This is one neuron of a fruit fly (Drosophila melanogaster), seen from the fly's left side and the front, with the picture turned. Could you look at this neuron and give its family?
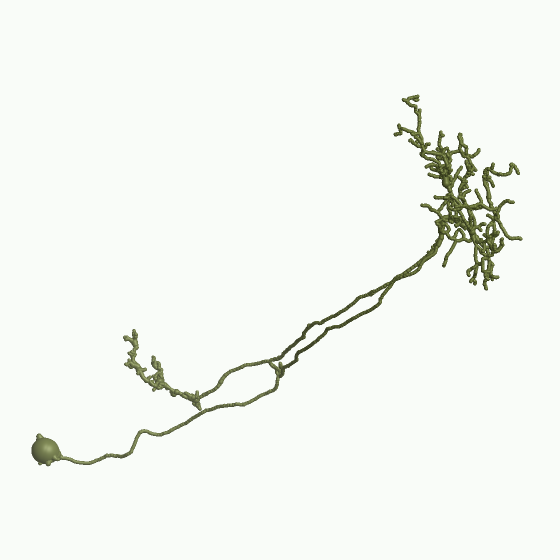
T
